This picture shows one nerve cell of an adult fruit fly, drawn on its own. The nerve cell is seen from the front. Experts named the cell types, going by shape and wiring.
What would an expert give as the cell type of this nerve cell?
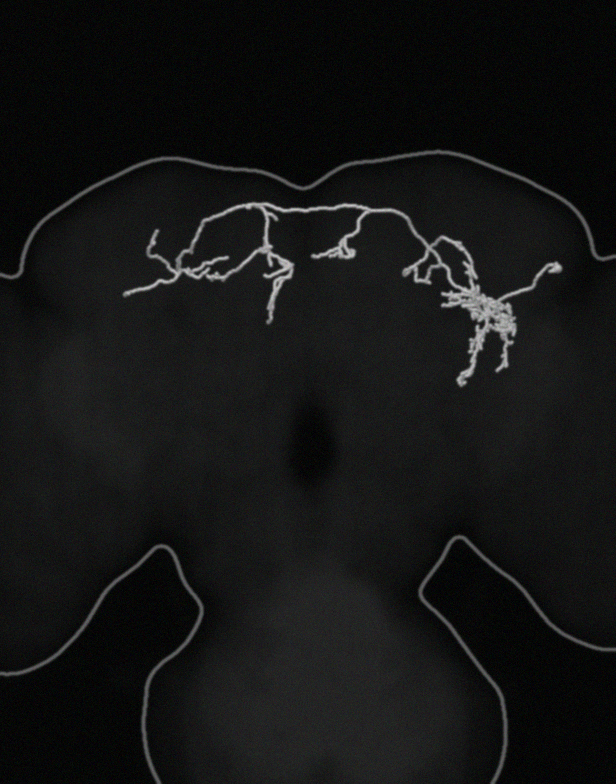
AVLP742m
